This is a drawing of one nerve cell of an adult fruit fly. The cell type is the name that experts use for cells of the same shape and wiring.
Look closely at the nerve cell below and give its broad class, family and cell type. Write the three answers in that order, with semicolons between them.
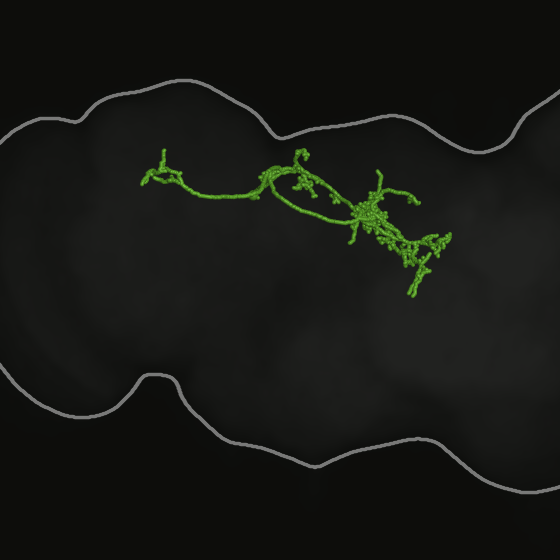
central-brain intrinsic neuron; hemilineage SMPad1; SIP100m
